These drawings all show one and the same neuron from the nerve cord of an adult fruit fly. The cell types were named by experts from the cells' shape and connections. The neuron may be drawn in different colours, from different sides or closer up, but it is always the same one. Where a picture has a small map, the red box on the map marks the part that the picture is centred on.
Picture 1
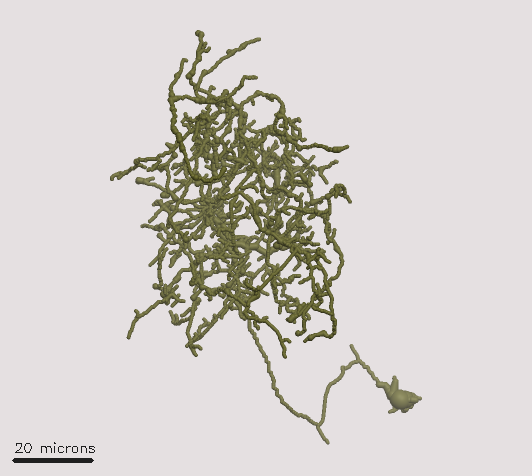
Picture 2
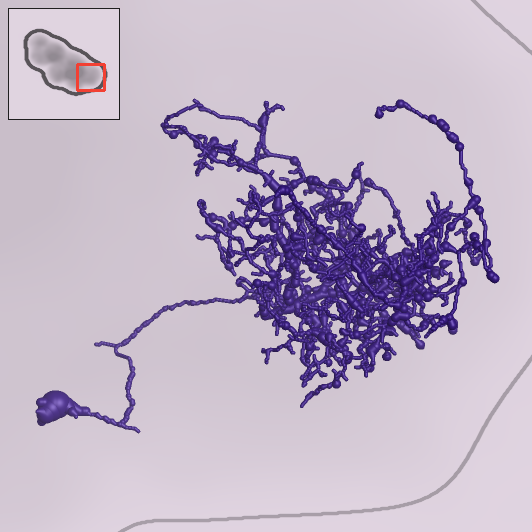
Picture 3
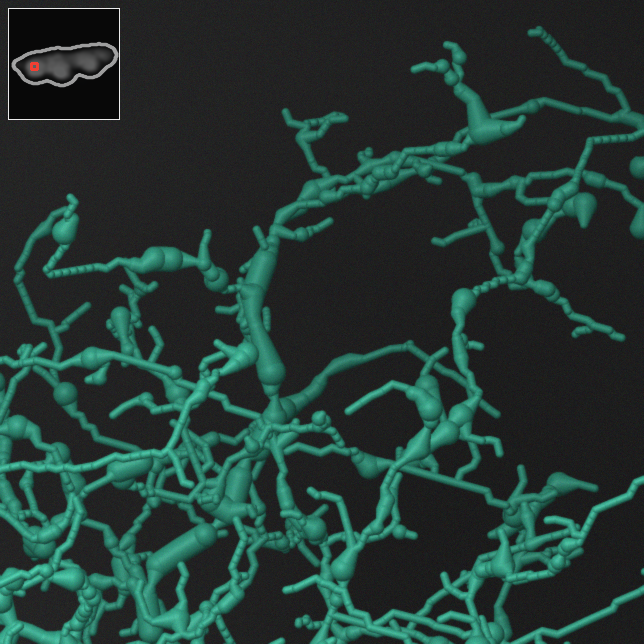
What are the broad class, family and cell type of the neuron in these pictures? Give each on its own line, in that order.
nerve-cord intrinsic neuron
hemilineage 04B
IN04B014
